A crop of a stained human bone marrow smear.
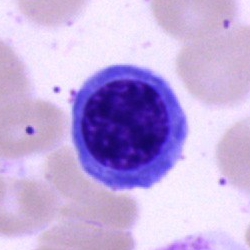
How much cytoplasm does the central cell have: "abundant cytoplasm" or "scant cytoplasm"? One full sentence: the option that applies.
Most of this cell is taken up by its nucleus.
